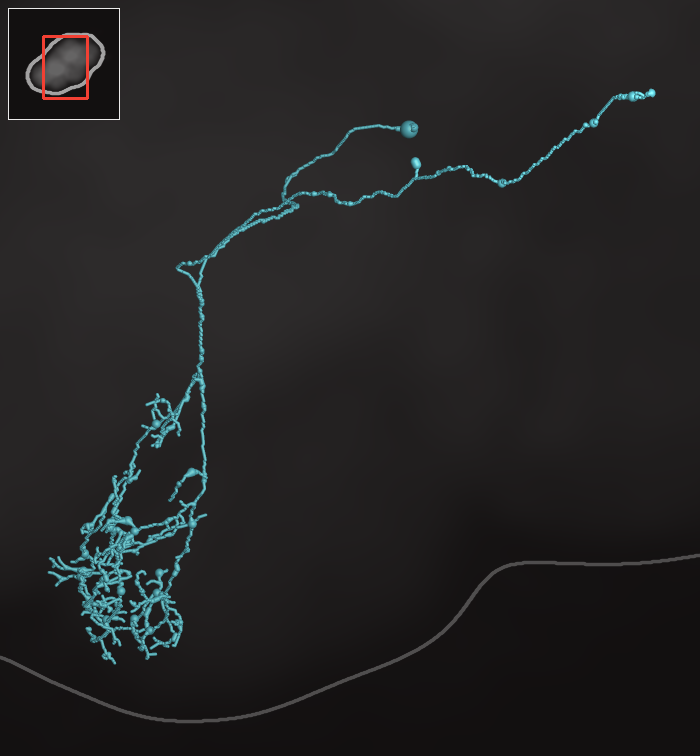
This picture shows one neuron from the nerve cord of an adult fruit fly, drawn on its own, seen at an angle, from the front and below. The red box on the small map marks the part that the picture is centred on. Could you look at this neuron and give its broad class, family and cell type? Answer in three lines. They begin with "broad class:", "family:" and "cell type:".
broad class: nerve-cord intrinsic neuron
family: hemilineage 23B
cell type: IN23B090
